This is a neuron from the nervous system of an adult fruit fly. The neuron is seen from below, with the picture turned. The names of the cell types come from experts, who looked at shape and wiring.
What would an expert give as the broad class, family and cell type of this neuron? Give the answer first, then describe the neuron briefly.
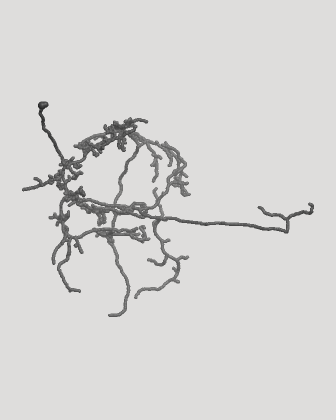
It is a nerve-cord intrinsic neuron. Its family is hemilineage 12A. The cell type is vPR6. Its cell body lies at the upper left of the picture. The picture shows dozens of branch ends.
